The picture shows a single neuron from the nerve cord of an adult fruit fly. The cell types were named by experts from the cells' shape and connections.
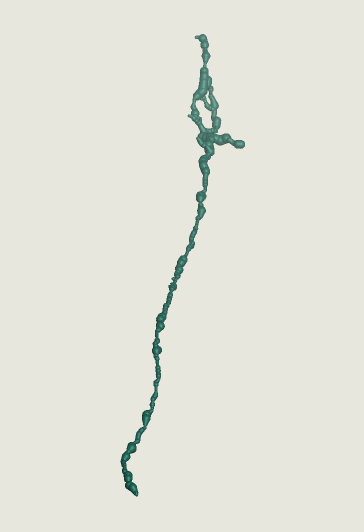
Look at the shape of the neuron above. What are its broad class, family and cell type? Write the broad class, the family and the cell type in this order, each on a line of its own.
sensory neuron entering the nerve cord
class mechanosensory proprioceptive
SNpp57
